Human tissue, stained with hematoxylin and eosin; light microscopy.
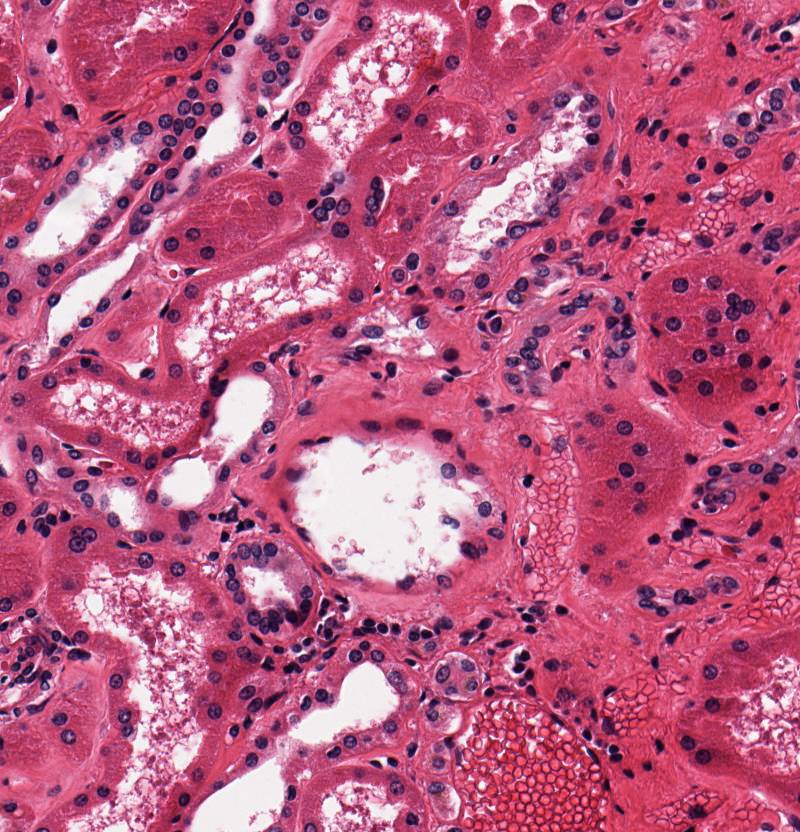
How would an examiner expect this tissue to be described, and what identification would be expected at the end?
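Closely packed tubules cut in varied planes fill the field, separated by thin stromal strips. Most are lined by cuboidal cells with abundant pink granular cytoplasm and round central nuclei. Near the centre, one tubule has a widened, mostly empty lumen lined by flattened cells. Small lymphocyte clusters with dark round nuclei sit in the stroma between tubules, mainly in the lower middle. This is renal cortex.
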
